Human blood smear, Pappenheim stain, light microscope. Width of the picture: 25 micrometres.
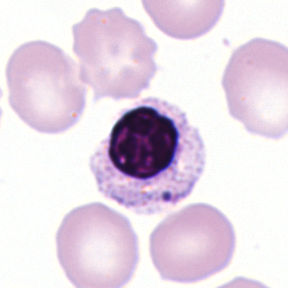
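Normoblast at the centre of a stained peripheral blood smear. Notice that its outer edge is irregular and slightly ragged rather than smooth. The nucleus sits off-centre, toward the upper part of the cell. The pale greyish-pink cytoplasm has a finely speckled, faintly granular texture.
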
